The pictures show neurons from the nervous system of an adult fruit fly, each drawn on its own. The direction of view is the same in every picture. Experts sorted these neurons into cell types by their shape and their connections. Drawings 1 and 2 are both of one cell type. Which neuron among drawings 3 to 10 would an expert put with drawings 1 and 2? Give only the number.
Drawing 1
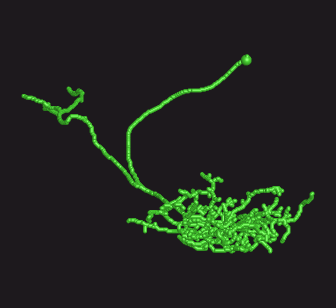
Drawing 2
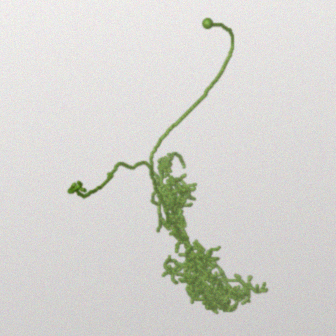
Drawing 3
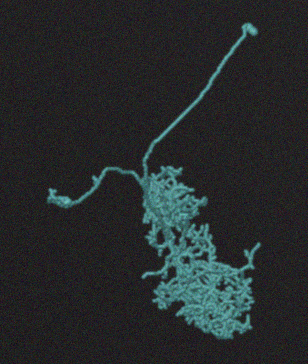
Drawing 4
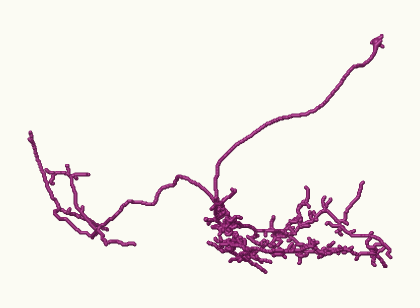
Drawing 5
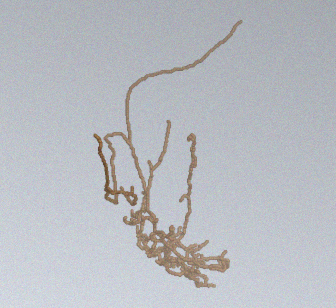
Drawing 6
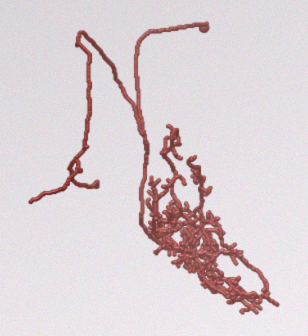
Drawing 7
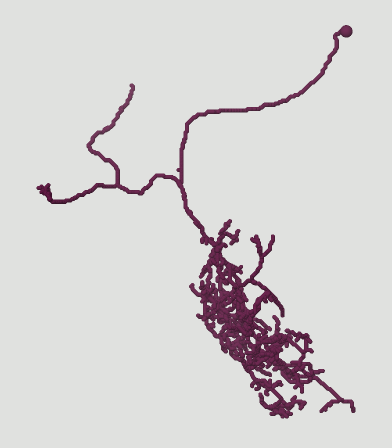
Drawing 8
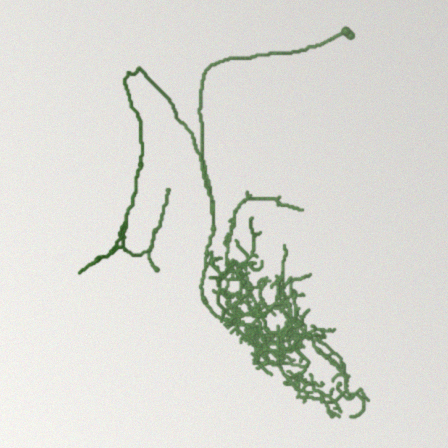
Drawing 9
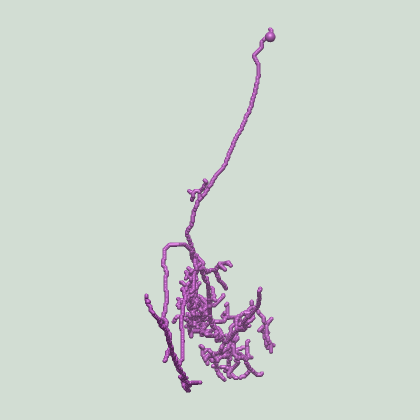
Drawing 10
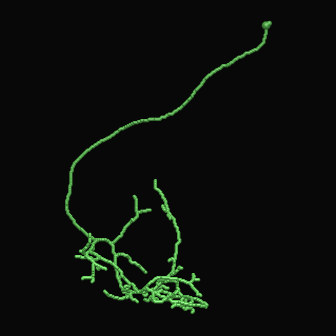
3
